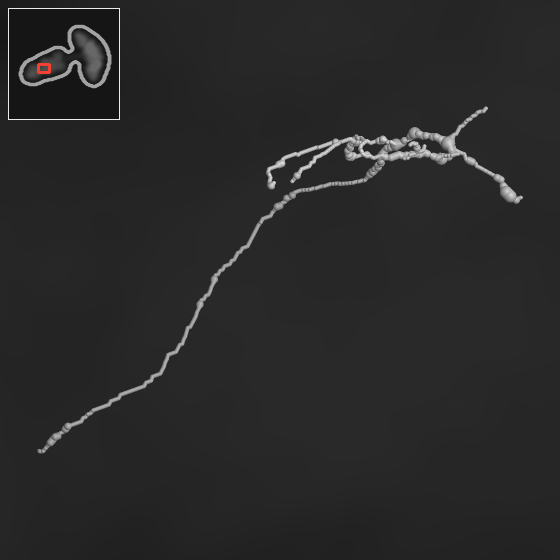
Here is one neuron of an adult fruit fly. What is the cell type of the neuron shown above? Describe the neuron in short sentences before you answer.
It is in the nerve cord and does not reach the brain. The drawing shows no cell body. There are a dozen or fewer branch ends. It is a sensory neuron entering the nerve cord. It is of cell type SNta29.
